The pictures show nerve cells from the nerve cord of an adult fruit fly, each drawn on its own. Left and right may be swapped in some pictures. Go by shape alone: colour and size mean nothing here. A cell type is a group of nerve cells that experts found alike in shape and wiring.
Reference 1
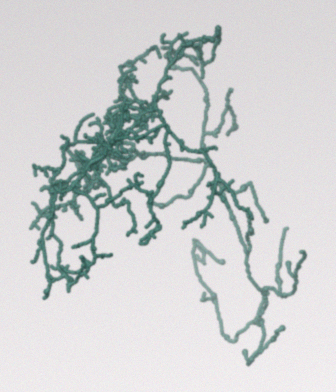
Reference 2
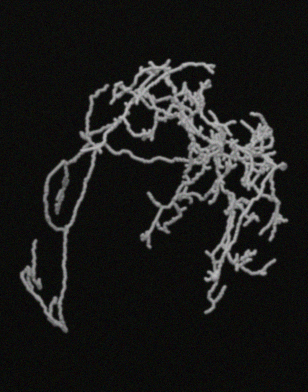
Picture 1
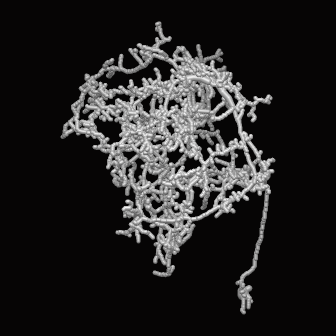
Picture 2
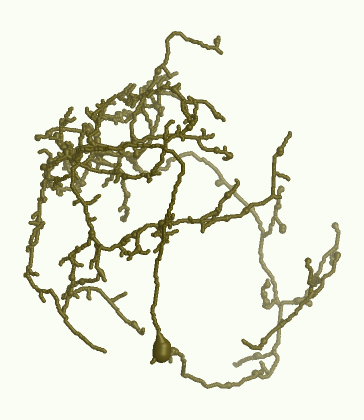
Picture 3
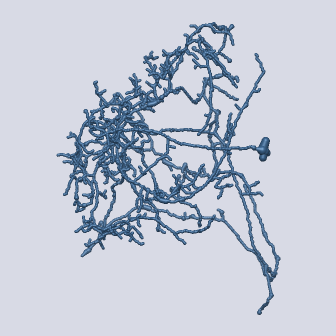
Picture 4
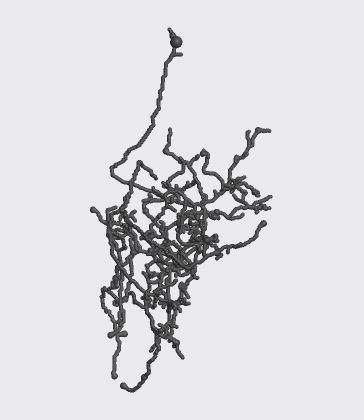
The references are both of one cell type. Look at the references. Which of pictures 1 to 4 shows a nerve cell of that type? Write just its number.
3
